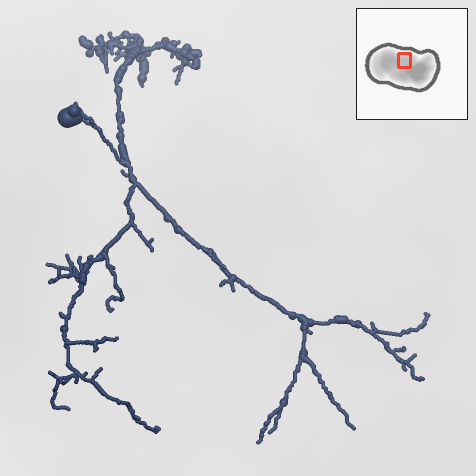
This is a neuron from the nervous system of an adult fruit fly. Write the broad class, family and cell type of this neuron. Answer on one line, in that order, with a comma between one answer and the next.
central-brain intrinsic neuron, class CX, IbSpsP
